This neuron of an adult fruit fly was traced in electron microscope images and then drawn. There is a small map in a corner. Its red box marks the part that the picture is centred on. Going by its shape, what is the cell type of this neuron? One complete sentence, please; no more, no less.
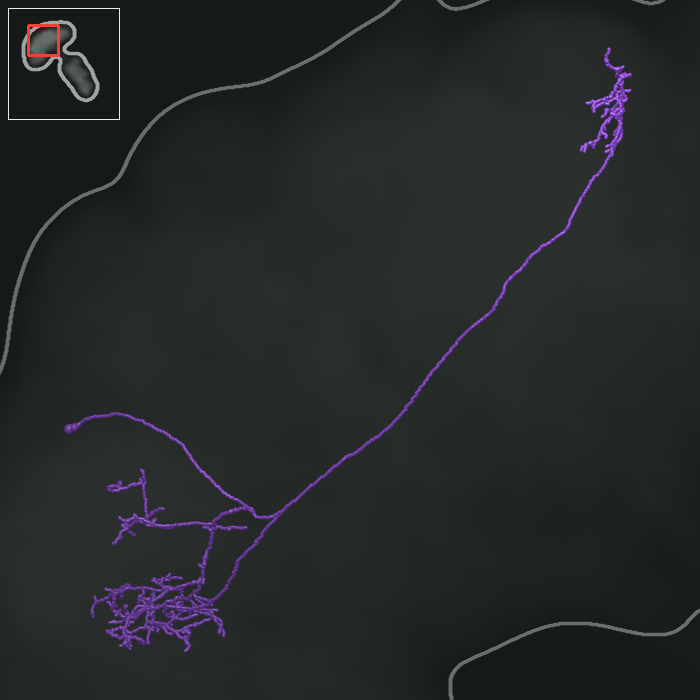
The neuron has CB4168 as its cell type.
